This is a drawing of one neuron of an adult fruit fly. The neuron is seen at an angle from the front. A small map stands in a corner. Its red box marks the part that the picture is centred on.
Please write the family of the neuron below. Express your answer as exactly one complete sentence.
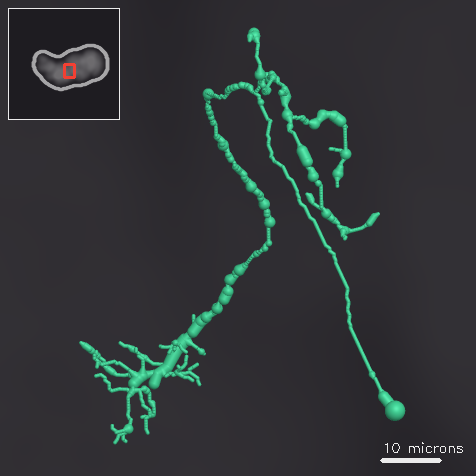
The neuron is counted in family LC.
